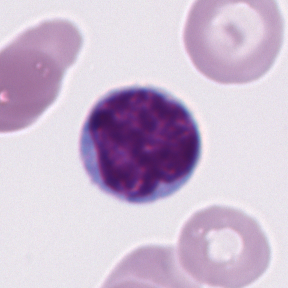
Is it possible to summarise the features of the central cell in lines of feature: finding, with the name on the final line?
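Outline: nice and smooth, round
Cytoplasm: just a thin rim around the nucleus
Chromatin: dark purple, coarsely clumped
Granules: none visible in the cytoplasm
Name: typical lymphocyte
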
